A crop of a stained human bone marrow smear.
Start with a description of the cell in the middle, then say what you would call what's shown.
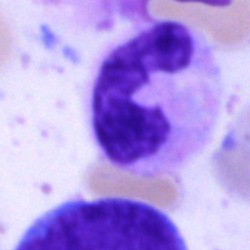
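What catches my eye is the nucleus, a curved C shape whose concave side opens toward the right. It sits toward the left side of the cell, and I see no nucleolus in it. The outline is round. I'd call this a band neutrophil.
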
